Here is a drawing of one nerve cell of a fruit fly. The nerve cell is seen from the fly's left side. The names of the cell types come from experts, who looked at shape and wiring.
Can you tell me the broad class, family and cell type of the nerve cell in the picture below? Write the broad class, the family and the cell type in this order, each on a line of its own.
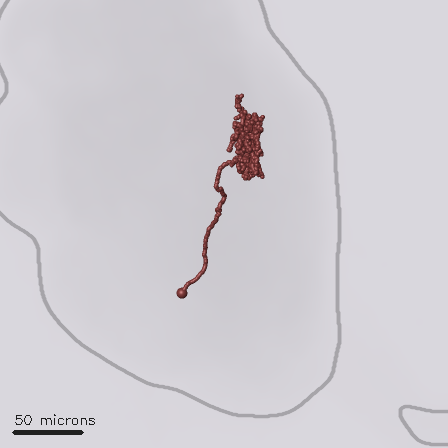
optic-lobe intrinsic neuron
Li
Li20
